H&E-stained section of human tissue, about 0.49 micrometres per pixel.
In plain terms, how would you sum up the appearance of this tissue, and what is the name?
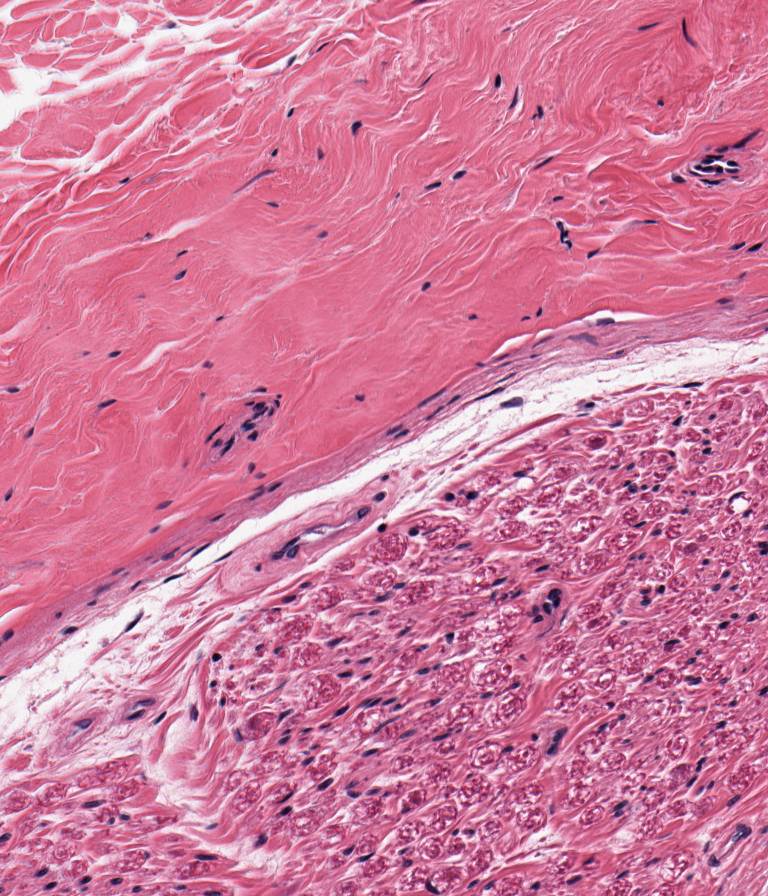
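First, a diagonal boundary from lower left to upper right splits the field. Above it lies dense pink fibrous tissue: wavy, strongly eosinophilic collagen bundles with sparse, dark, spindle-shaped nuclei. Below it are many small rounded profiles with finely stippled pale pink interiors, separated by thin pink strands and holding more nuclei than the collagen. This is the tibial nerve.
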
